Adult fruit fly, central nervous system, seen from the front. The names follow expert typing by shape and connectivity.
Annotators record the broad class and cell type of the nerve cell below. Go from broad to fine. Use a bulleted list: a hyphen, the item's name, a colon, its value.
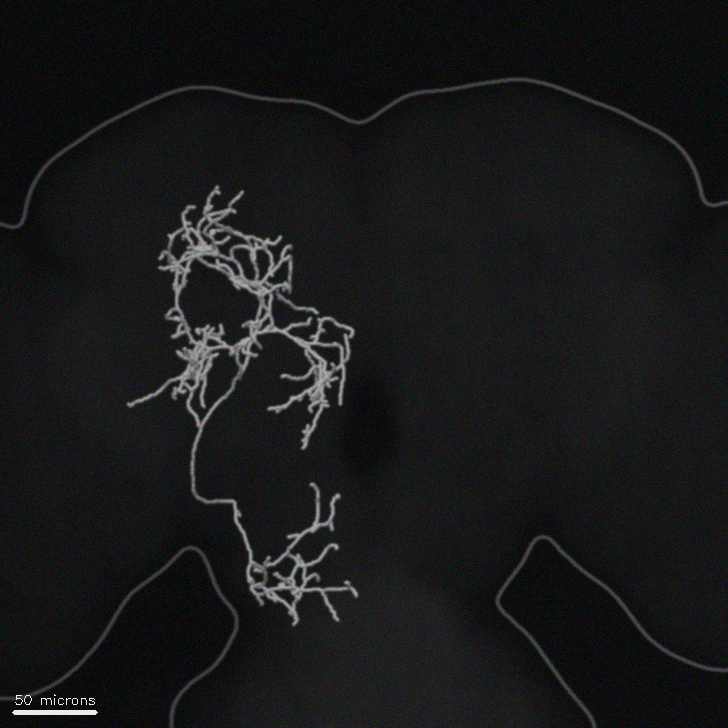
- broad class: central-brain intrinsic neuron
- cell type: PVLP203m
